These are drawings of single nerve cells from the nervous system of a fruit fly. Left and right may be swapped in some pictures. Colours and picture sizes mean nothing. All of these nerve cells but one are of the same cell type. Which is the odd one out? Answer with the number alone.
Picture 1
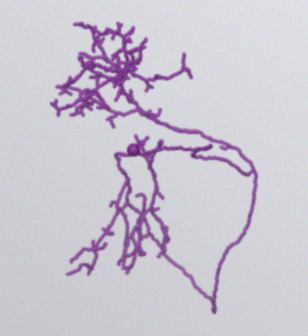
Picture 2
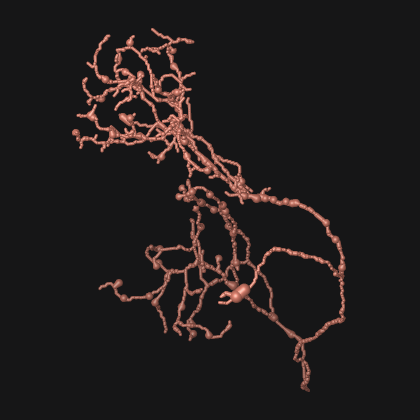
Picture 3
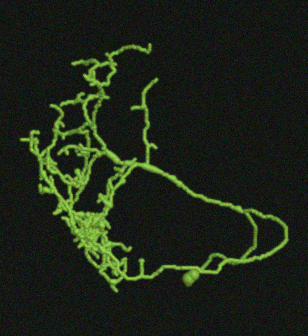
3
